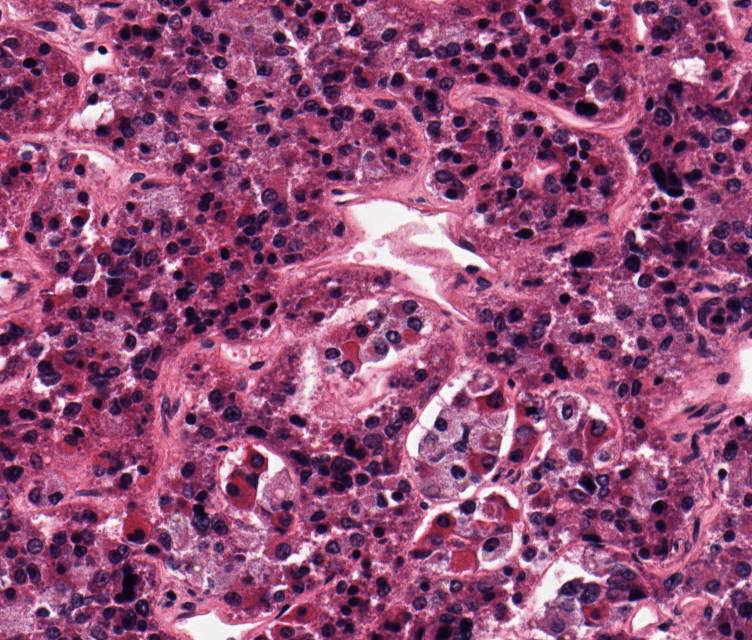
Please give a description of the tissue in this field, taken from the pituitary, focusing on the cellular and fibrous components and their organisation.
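Densely packed cells form nests and cords throughout, divided by thin pink fibrous septa. A white slit-like space with fine pink strands lies just above centre. White retraction clefts, plainest in the lower half, part some cell groups from the surrounding tissue. No fat cells are present.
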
